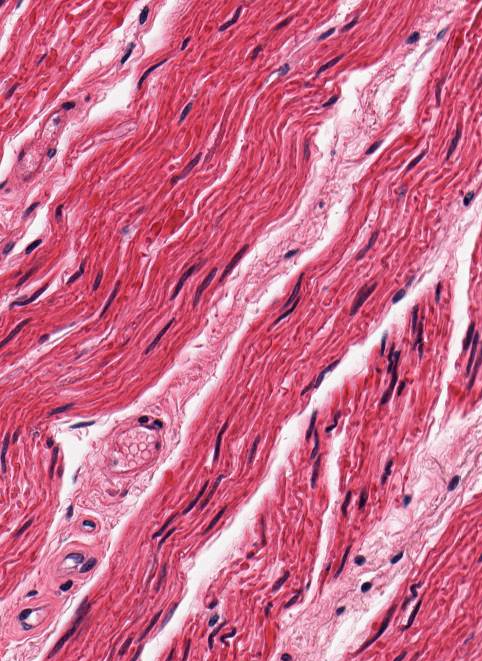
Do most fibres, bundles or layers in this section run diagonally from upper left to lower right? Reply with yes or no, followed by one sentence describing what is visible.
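No. Bundles of muscle fibres run diagonally across the whole field from lower left to upper right.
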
